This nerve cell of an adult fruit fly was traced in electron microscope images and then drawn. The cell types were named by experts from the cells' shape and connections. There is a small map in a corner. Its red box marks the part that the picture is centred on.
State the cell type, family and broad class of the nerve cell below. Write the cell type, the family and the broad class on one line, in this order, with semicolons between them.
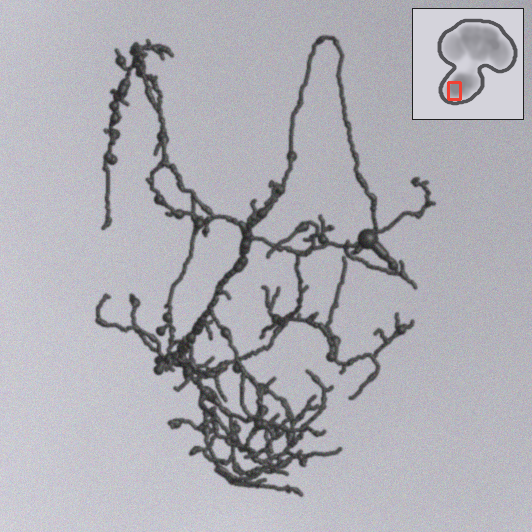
IN03A071; hemilineage 03A; nerve-cord intrinsic neuron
